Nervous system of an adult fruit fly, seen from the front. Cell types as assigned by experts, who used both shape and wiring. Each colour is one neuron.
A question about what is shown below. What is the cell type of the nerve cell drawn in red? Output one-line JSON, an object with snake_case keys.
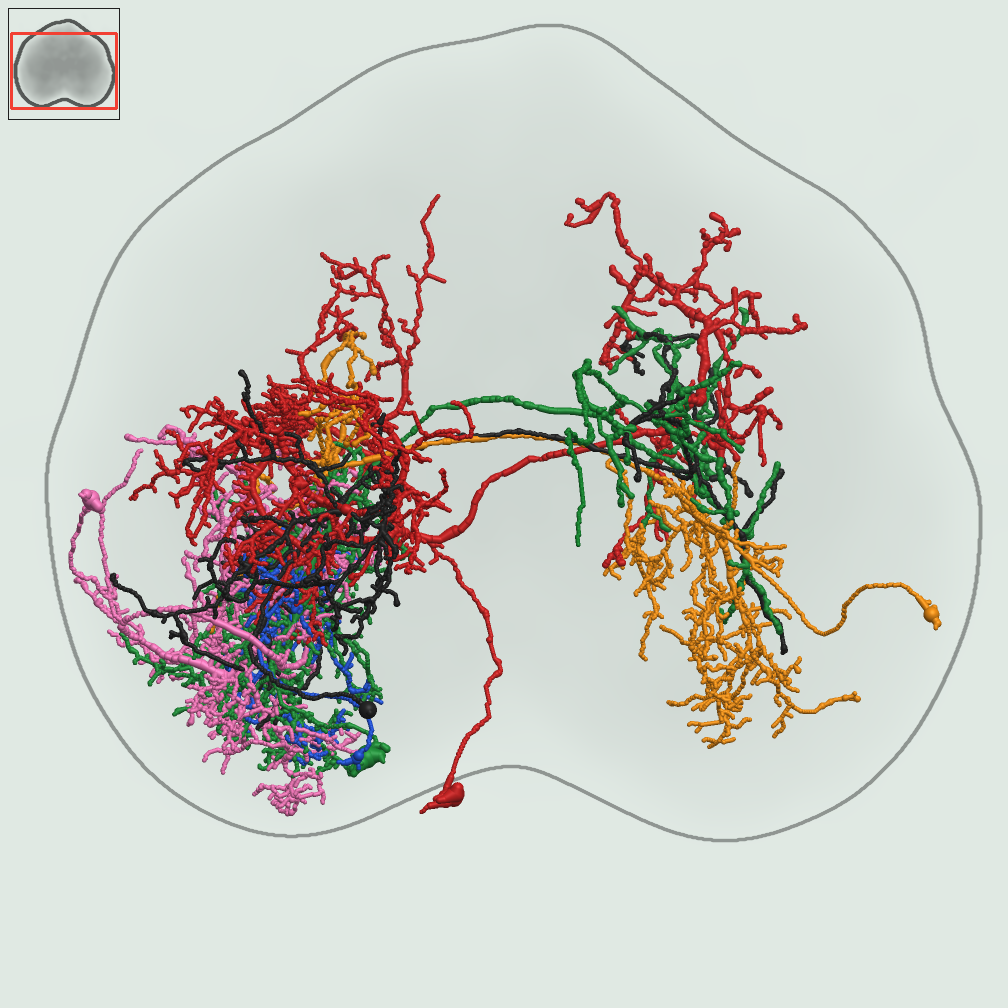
{"cell_type": "IN12B005"}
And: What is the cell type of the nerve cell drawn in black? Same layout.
{"cell_type": "IN08B060"}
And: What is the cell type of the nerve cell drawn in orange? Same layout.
{"cell_type": "IN08B054"}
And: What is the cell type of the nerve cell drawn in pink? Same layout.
{"cell_type": "IN09A010"}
